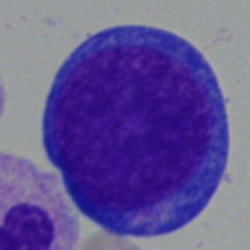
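Proerythroblast: that's the cell in the middle of this stained bone marrow smear. Its outline is round, apart from a small notch on the lower left side. The cytoplasm is just a narrow rim hugging the nucleus, and it's a deep blue. You won't see any granules in it.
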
